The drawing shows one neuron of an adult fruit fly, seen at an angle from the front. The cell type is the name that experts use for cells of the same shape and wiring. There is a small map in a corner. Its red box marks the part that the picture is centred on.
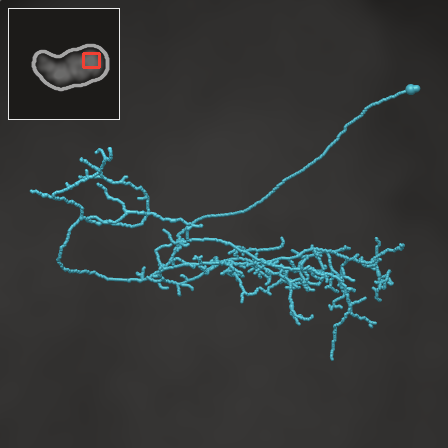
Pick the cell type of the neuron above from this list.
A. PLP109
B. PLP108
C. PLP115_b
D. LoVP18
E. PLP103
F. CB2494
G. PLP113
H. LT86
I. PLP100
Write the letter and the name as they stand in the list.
C. PLP115_b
